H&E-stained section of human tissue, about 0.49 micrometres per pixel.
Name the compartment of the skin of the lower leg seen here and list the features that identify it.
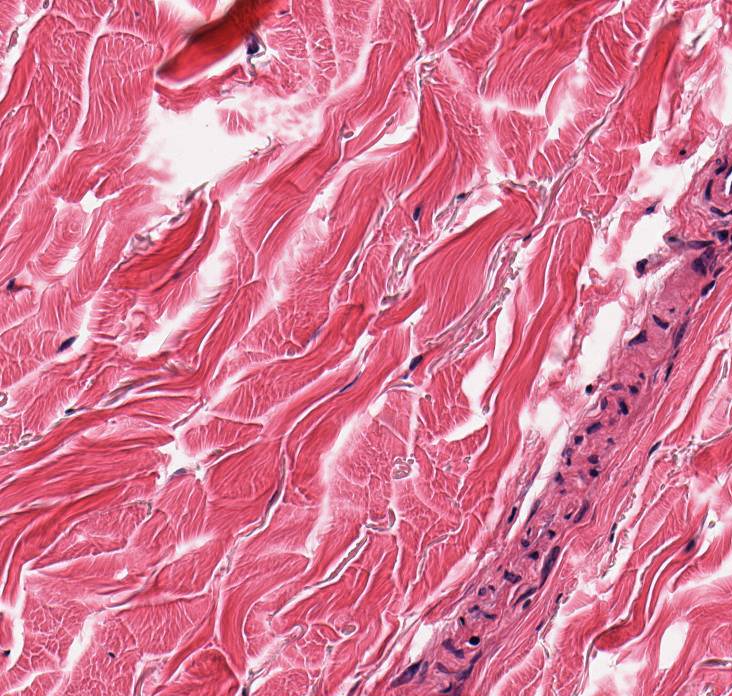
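Dermis. Decisive: nuclei among the fibres are sparse, small and dark.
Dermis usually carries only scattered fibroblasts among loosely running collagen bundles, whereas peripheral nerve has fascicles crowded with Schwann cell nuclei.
Fibres show fine lengthwise streaks along their course; narrow white clefts separate the bundles throughout. No fat cells in the field.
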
